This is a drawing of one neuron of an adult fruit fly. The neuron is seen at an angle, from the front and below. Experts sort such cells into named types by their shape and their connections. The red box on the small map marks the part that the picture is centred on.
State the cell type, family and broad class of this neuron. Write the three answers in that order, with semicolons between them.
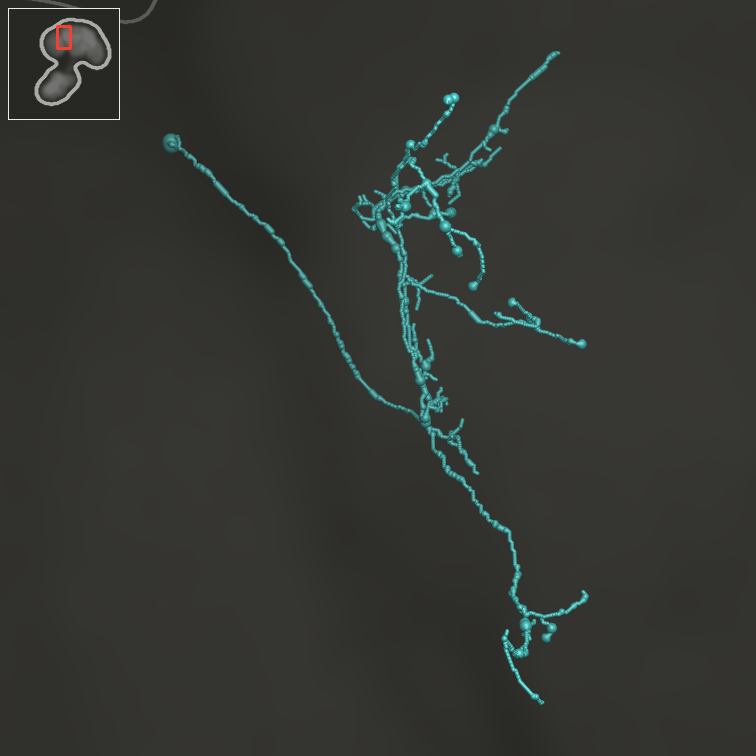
AVLP487; hemilineage VPNp&v1_posterior; central-brain intrinsic neuron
